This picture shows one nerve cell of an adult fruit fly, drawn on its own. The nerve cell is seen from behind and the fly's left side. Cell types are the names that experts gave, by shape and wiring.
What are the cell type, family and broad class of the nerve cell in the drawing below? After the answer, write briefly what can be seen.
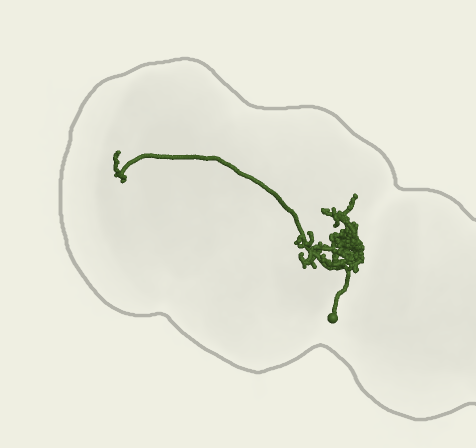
It is of cell type CB0282. Its family is hemilineage VLPl&p1_lateral. This is a central-brain intrinsic neuron. In this view it is wider than it is tall.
